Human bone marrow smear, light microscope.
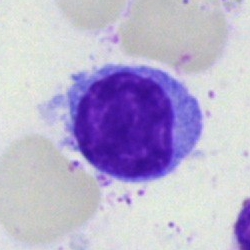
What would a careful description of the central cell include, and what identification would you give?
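Toward the left lies the nucleus, so a wider band of cytoplasm remains on the right. The chromatin is dark purple and patchy, with paler streaks running between the clumps. Blue staining marks the cytoplasm, whose upper-left edge is frayed into small ragged projections. Students should record this cell as a lymphocyte.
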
